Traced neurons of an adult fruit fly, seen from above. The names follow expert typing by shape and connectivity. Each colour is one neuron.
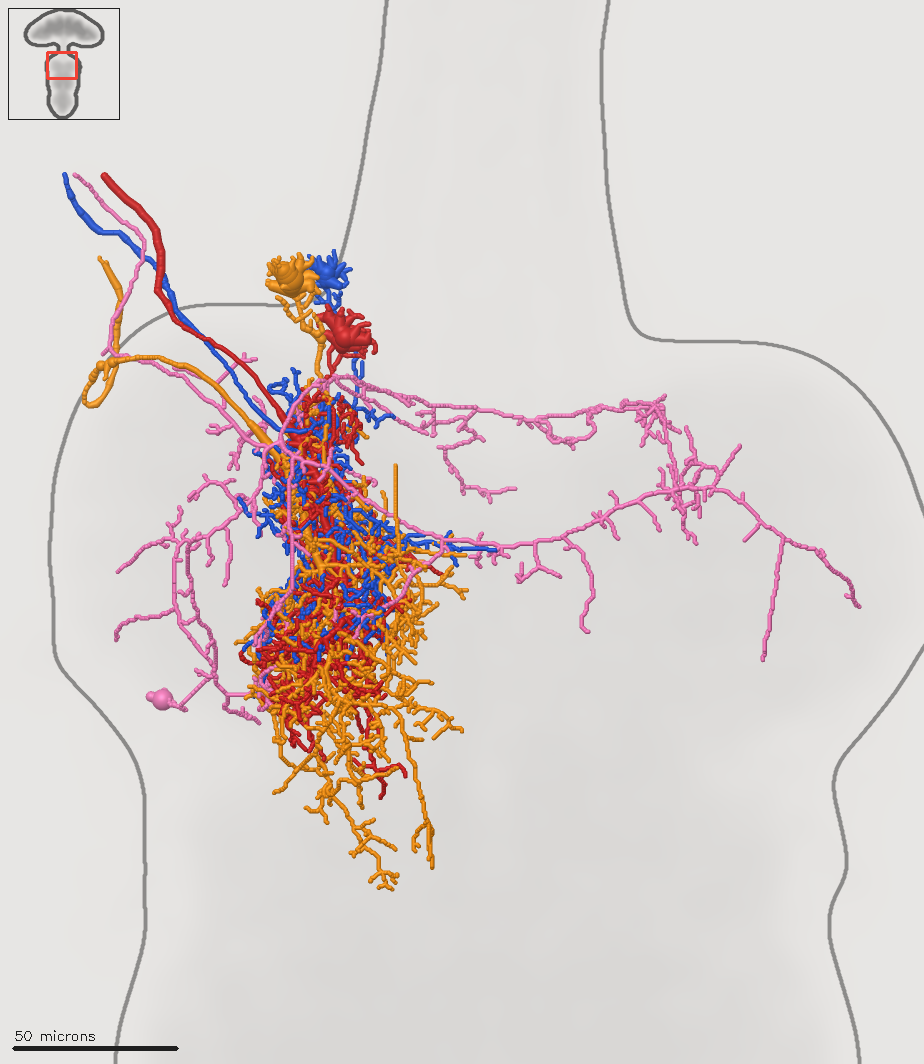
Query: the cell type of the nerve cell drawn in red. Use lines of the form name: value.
cell type: MNnm10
